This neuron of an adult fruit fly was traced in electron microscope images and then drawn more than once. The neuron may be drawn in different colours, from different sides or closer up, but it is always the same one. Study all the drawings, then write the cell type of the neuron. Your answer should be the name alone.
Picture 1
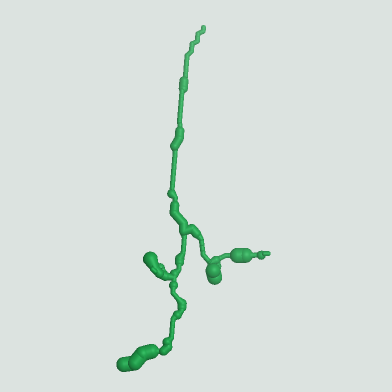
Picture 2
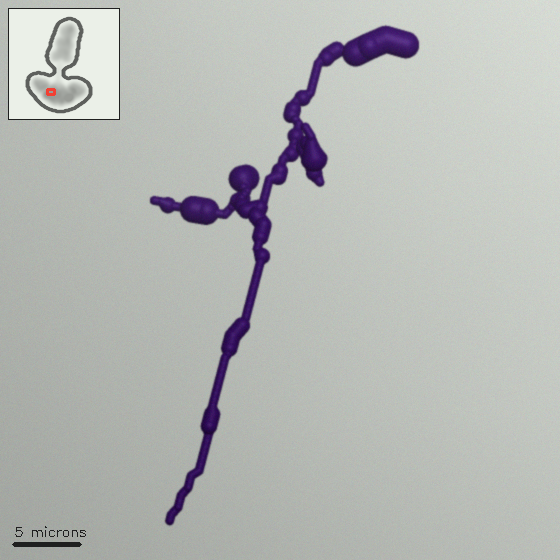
JO-EV1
